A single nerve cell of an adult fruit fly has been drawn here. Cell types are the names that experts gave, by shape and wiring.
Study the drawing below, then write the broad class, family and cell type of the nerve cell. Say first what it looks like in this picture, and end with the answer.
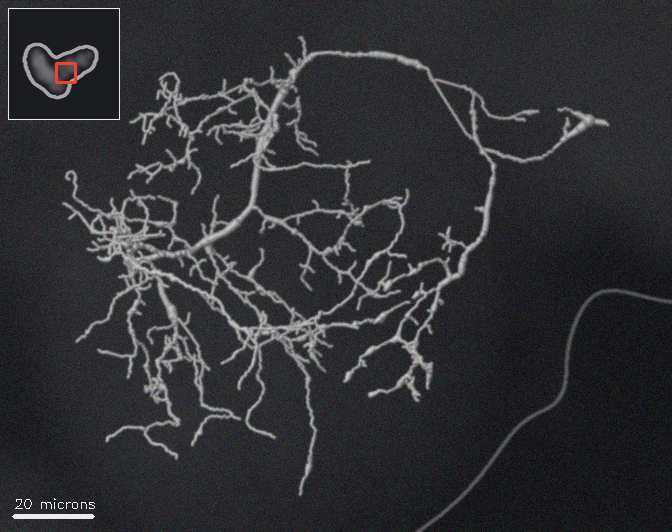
The cell body can be seen at the upper right of the picture. By the scale bar it is about 140 microns wide in this view. More than a hundred branch ends can be seen. It is a nerve-cord intrinsic neuron. The family is hemilineage 11A. Its cell type is IN11A005.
